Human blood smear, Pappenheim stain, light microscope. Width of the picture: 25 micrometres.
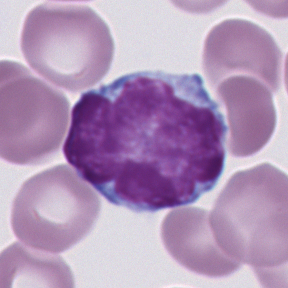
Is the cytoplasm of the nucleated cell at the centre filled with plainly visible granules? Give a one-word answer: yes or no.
No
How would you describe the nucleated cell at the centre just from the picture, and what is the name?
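Nuclear outline: lobulated, with several shallow notches. Nuclear extent: most of the cell. Cytoplasm: only a thin rim around the nucleus. Cell edge: slightly ragged along the upper right side. Together, then, a typical lymphocyte.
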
